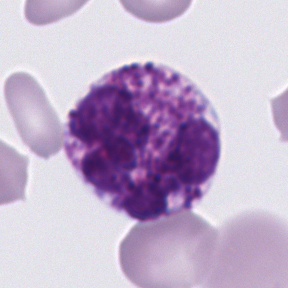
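Basophil in a stained smear of peripheral blood. Taking the granules first, coarse dark blue-black granules are scattered through the cell, lying over the nuclear lobes as well as over the cytoplasm. Next, no nucleoli are visible in the nucleus. Last, the cell surface has no projections.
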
